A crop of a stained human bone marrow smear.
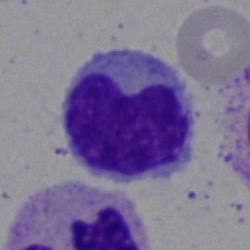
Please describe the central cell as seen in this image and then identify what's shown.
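With a round, smooth-edged outline, the cell holds a nucleus that fills most of it. An indentation on the upper side gives the nucleus a kidney shape, and the cytoplasm is widest above it, at that indentation. This is a metamyelocyte.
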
